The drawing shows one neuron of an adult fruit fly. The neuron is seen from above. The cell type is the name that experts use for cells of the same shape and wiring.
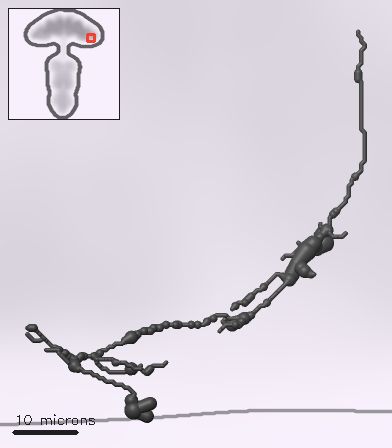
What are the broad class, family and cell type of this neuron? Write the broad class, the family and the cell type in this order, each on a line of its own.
optic-lobe intrinsic neuron
C
C3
